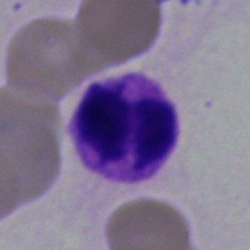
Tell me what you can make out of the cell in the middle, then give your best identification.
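Checking the outline first, it is roughly round, with a slightly irregular, bumpy edge. Next, the nucleus appears split into a left and a right dark mass by a paler vertical band. Its chromatin is dense and stains very dark purple. Last, no vacuoles are seen in the cytoplasm. It is a basophil.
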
